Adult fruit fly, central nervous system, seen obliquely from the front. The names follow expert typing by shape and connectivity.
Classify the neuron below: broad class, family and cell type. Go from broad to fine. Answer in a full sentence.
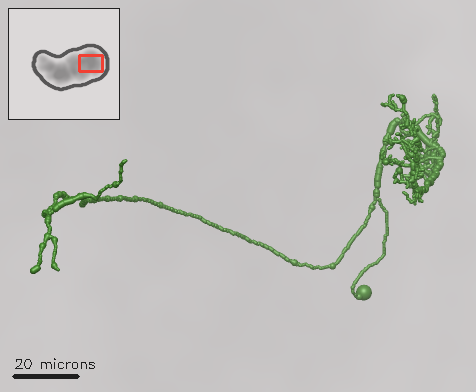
A visual projection neuron of the LLPC family, type LLPC1.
